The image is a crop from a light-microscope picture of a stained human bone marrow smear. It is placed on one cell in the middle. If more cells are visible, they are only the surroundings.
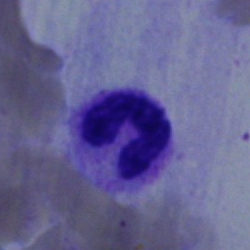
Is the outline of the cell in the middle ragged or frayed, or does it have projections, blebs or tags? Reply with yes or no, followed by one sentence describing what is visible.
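No. The cell outline is roughly round and smooth.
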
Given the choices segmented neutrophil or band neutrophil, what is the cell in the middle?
band neutrophil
